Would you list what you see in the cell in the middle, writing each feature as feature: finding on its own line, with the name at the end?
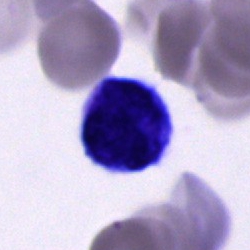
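Nucleus: fills almost the whole cell
Nucleolus: none to be seen
Cytoplasm: a very thin rim at most
Granules: none visible
Cell: lymphocyte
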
